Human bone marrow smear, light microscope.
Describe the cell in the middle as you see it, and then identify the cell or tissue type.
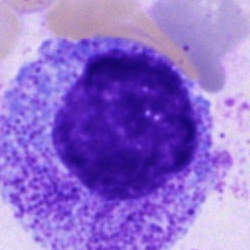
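The cell is roughly round in outline, with red cells lying against its upper edge. Its chromatin stains deep purple and appears dense. Numerous purple granules are scattered throughout the cytoplasm. It is a promyelocyte.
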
